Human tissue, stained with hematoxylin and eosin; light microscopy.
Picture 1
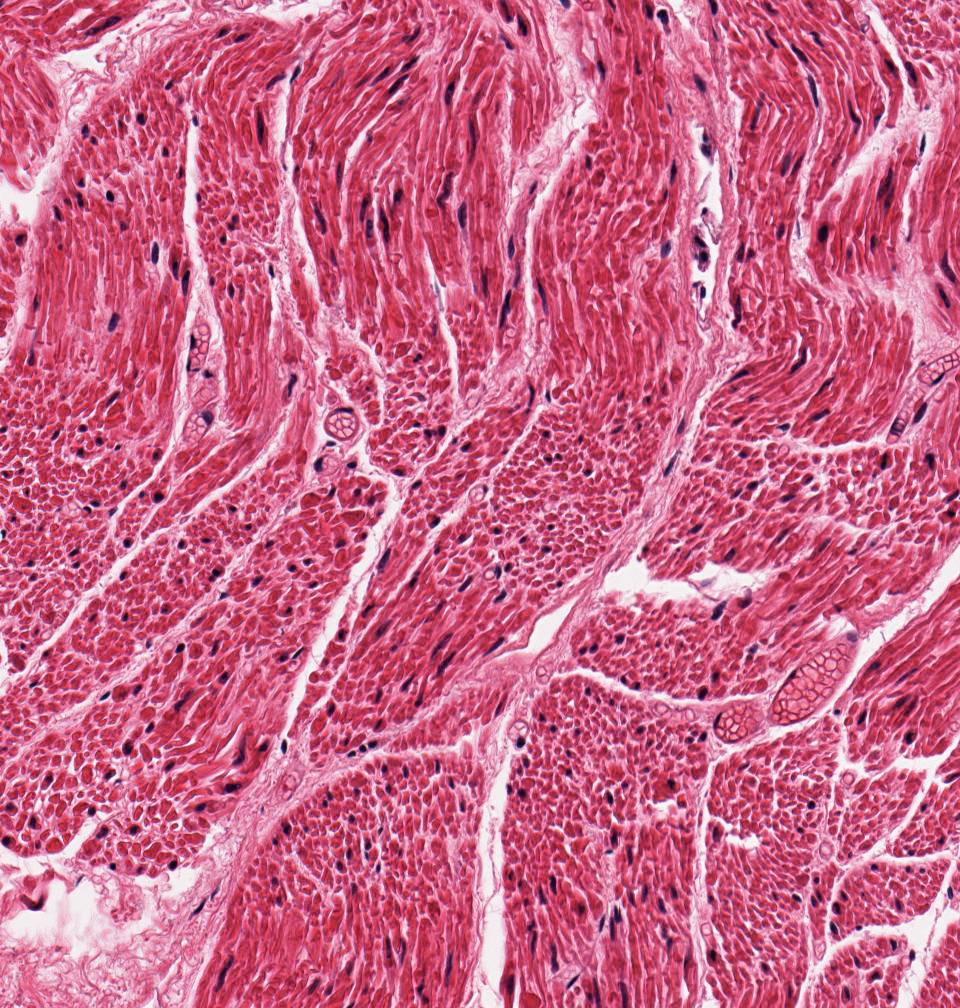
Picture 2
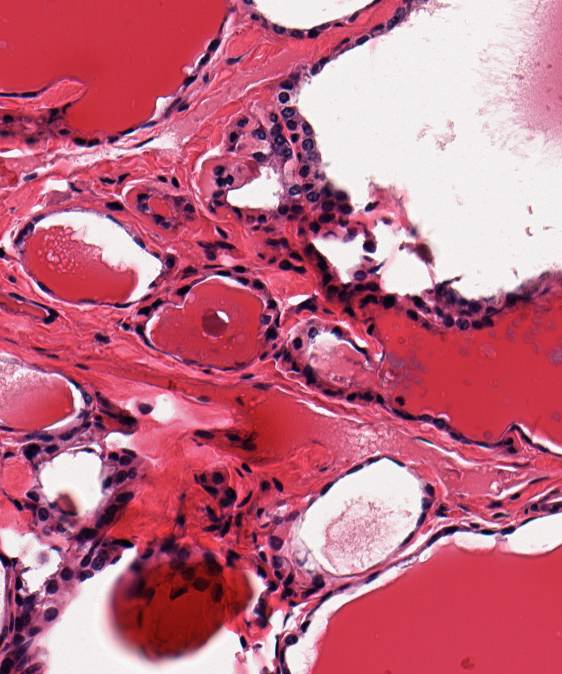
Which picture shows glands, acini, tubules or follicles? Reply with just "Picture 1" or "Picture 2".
Picture 2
